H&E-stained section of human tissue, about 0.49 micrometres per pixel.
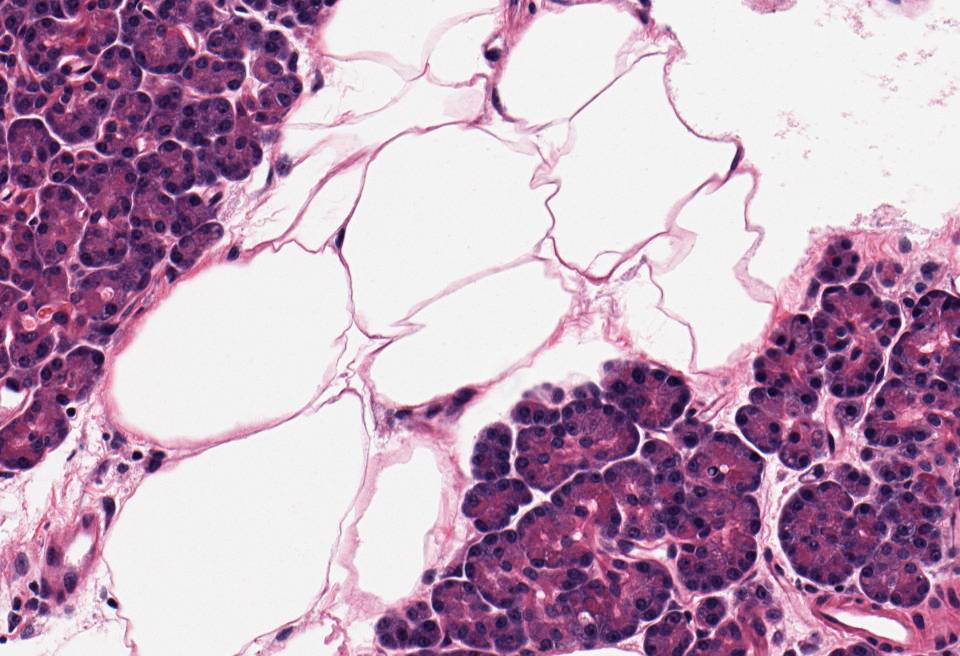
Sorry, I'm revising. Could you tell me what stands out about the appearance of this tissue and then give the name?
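I see densely cellular glandular tissue at upper left and lower right, with fat between them centrally. It forms small rounded acini around barely visible lumens; round dark nuclei sit basally, and the cytoplasm is purple at the base, pinker centrally. This is pancreas.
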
